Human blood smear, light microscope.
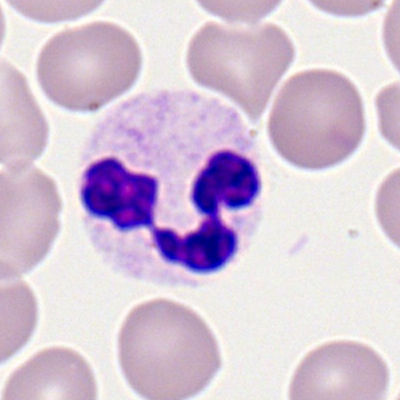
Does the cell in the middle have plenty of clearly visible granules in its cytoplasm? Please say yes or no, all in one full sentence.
Yes, what the cytoplasm holds is many visible granules.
